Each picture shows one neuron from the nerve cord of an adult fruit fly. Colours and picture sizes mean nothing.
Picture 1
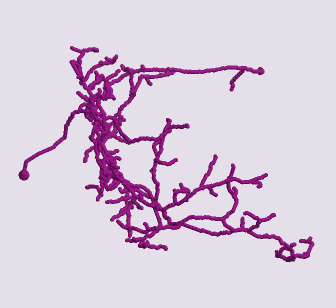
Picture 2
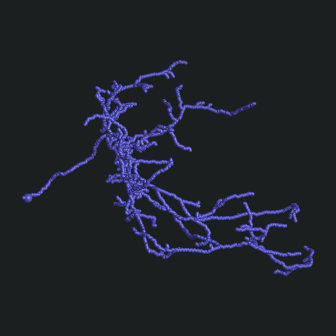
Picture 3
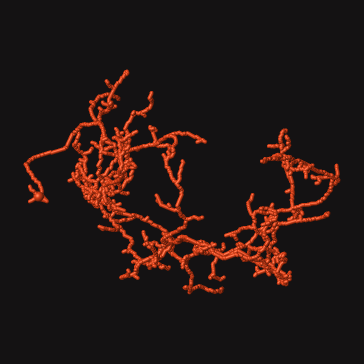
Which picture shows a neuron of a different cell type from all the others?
3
